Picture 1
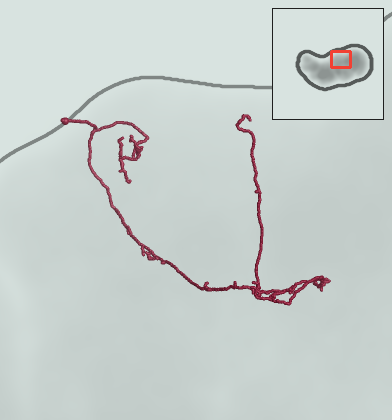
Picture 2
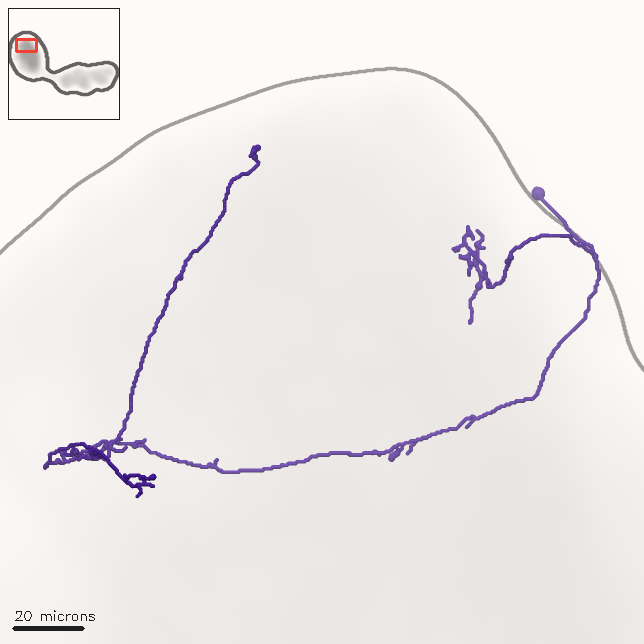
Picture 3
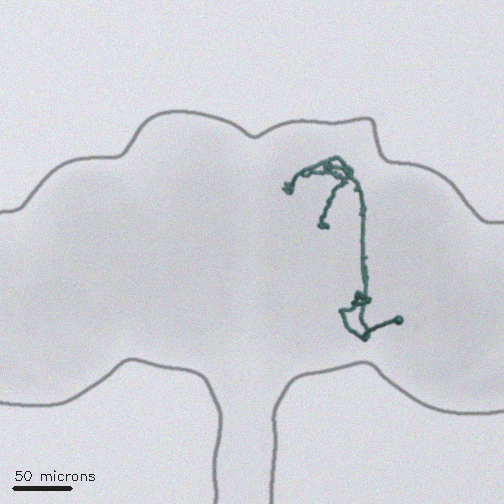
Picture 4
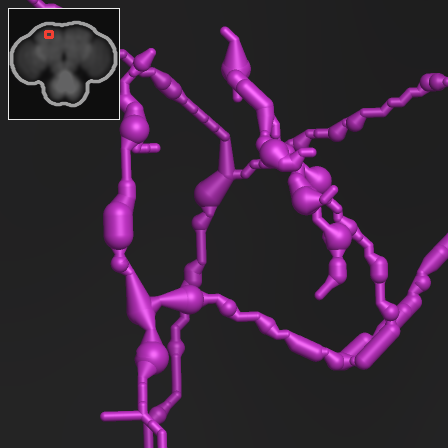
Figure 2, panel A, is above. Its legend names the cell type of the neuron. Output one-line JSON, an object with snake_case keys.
{"cell_type": "KCab-p"}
